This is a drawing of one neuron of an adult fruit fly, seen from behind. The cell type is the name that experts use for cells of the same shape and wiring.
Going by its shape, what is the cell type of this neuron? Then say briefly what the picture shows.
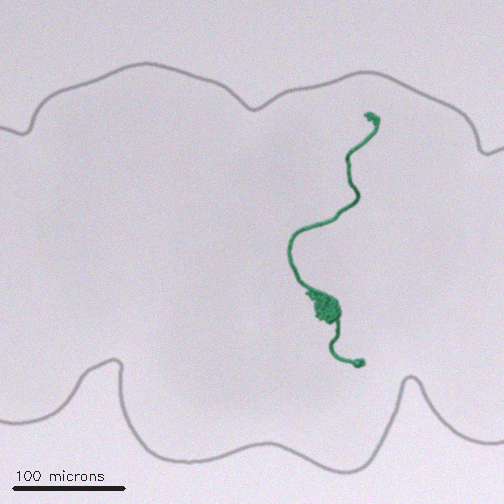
It is of cell type VP3+_vPN. This is a central-brain intrinsic neuron. Its cell body lies at the lower right of the picture. From top to bottom in the picture it spans about 250 microns.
